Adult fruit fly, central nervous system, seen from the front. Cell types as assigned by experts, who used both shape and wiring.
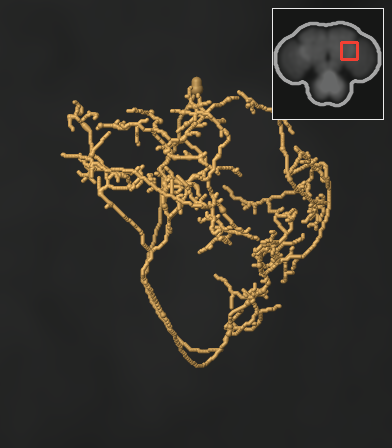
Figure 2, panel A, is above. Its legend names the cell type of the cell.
AVLP558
